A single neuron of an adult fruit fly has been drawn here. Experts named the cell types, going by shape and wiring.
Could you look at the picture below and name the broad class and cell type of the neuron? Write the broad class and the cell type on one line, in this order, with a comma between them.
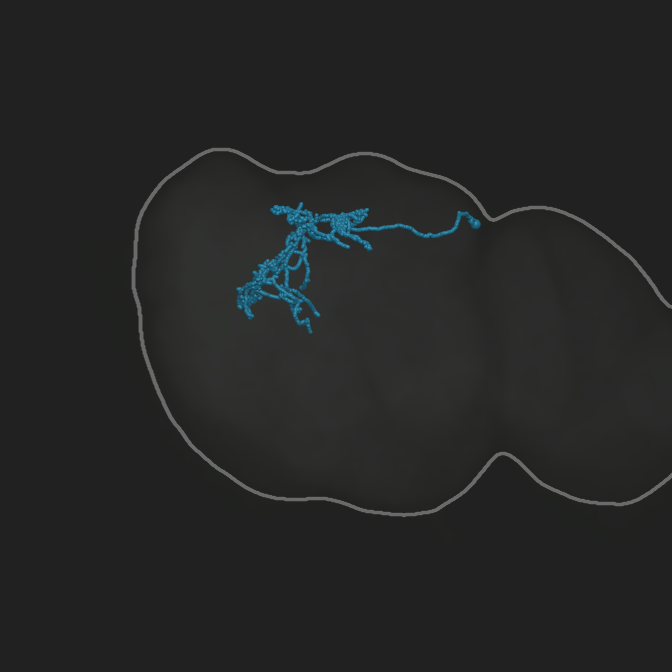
central-brain intrinsic neuron, ATL017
